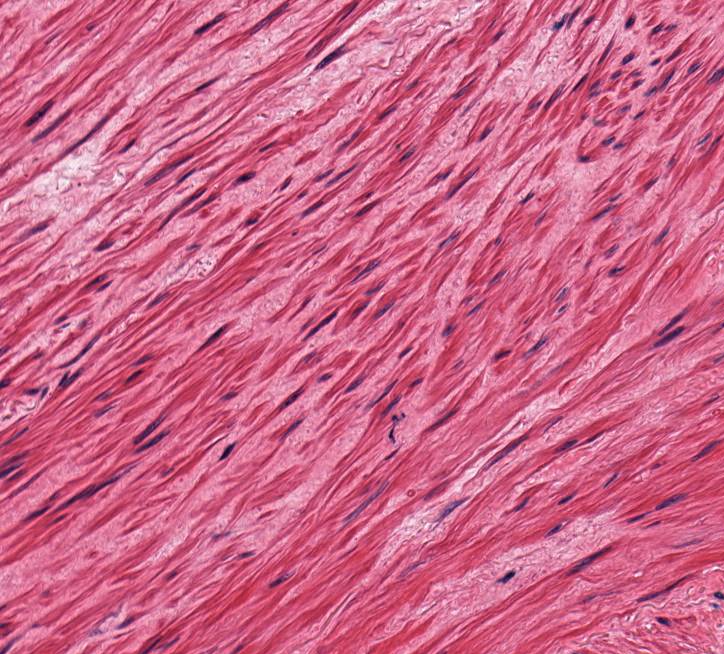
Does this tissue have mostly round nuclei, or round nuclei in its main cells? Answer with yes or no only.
No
